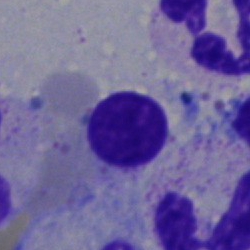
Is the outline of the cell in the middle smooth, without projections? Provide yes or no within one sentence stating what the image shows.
Yes, no projections, blebs or ragged parts break the cell's outline.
